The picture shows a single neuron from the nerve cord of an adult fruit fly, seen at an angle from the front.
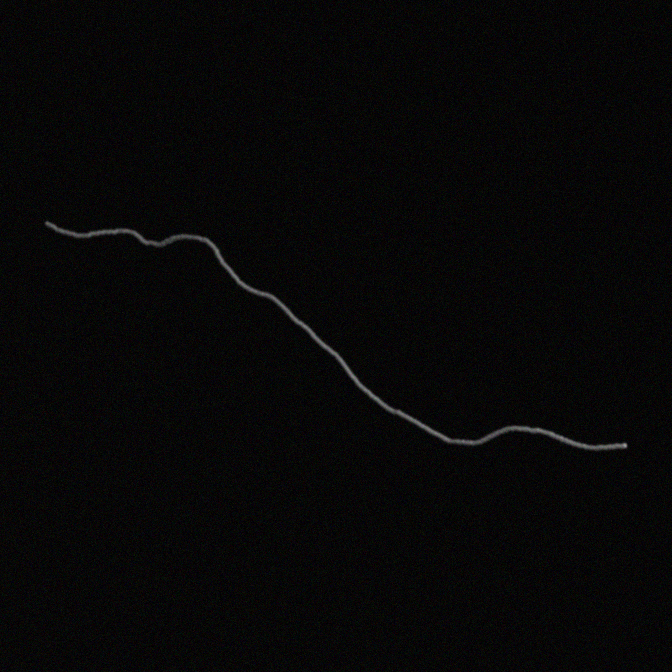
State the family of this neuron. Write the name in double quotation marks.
"class gustatory"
